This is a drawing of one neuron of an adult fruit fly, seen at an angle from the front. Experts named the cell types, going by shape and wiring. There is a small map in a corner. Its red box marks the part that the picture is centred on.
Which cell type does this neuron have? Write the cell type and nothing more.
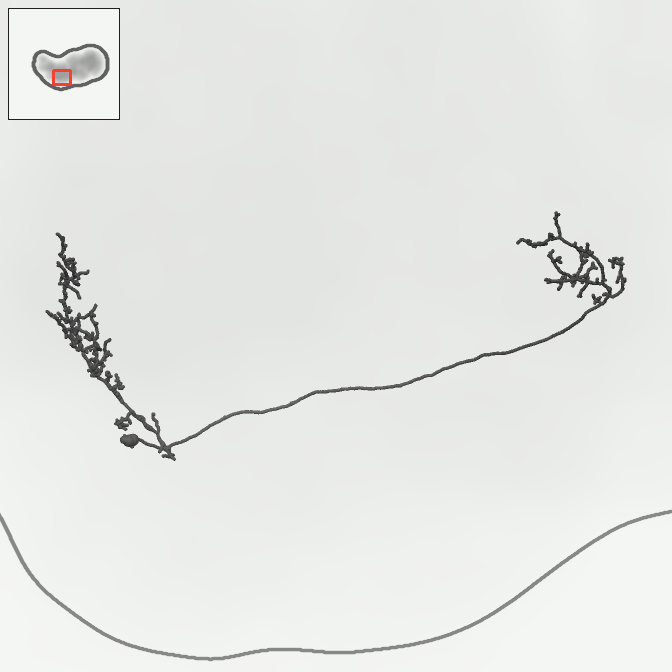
Tm33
